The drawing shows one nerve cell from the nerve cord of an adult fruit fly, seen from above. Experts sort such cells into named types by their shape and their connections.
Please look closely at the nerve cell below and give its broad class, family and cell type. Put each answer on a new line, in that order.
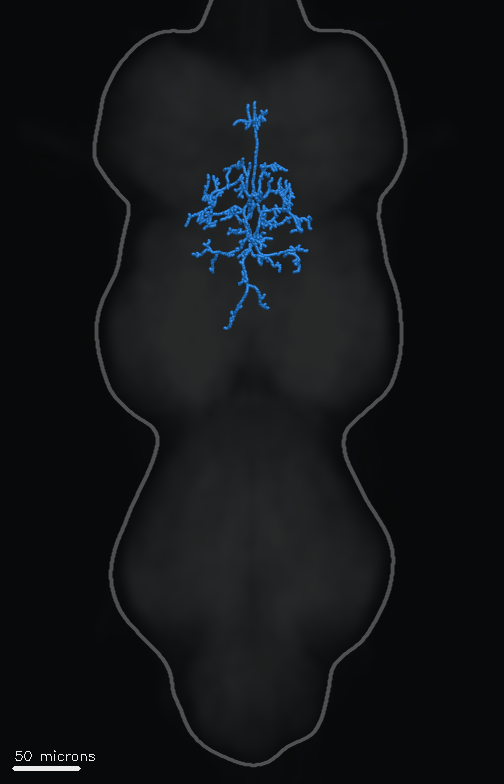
nerve-cord intrinsic neuron
hemilineage 00A
IN00A025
